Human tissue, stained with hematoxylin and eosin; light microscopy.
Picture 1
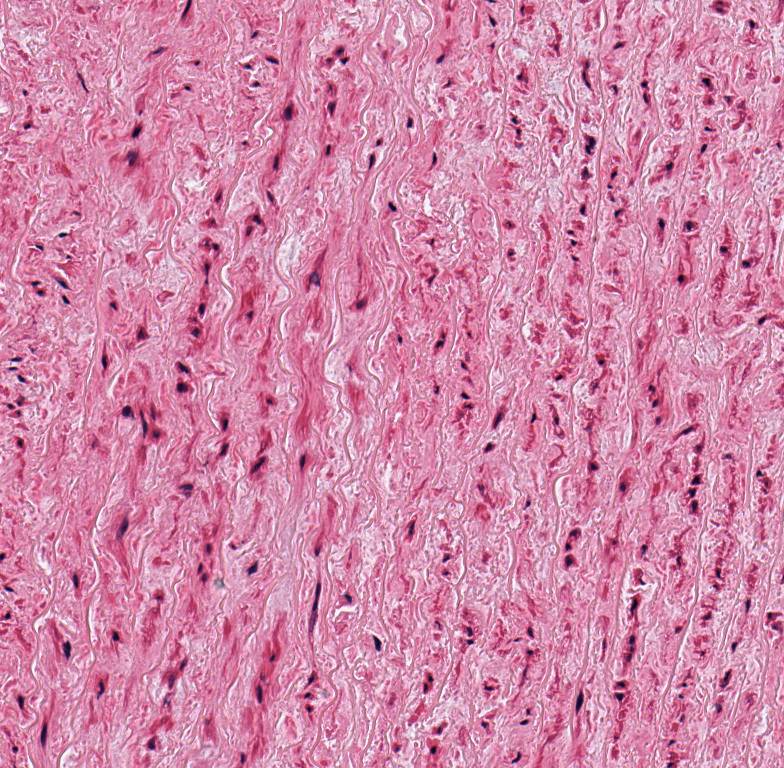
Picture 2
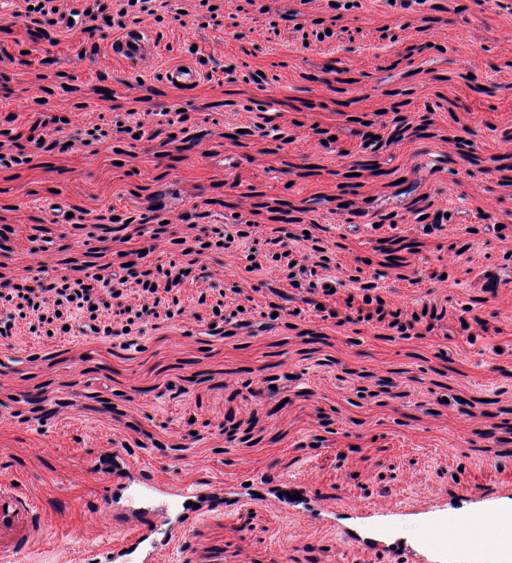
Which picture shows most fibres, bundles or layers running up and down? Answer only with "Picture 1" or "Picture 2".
Picture 1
